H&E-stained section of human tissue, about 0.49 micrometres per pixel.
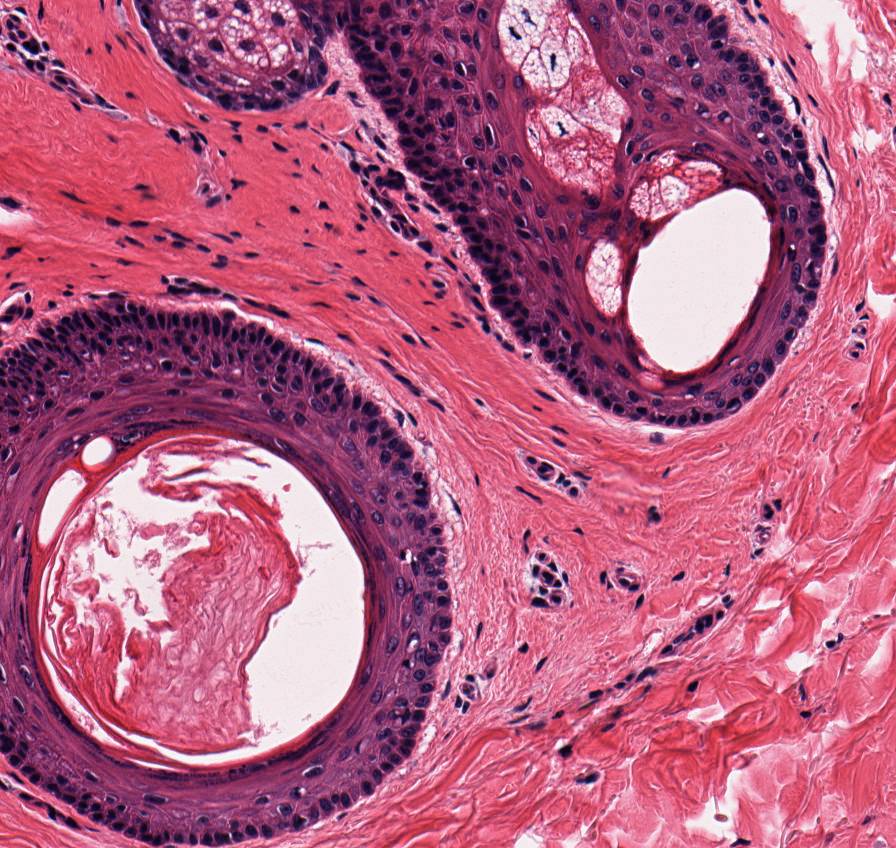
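Skin of the suprapubic region. Start with the lower-left unit: a thick stratified epithelial wall, with dark basal nuclei palisaded along its outer edge. Sebaceous cells, with pale, finely vacuolated cytoplasm and small central nuclei, form lobules at top centre and around the upper-right unit's lumen, an empty white oval. Right of centre, a few small capillary-sized vessels with clustered nuclei lie in the stroma.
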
